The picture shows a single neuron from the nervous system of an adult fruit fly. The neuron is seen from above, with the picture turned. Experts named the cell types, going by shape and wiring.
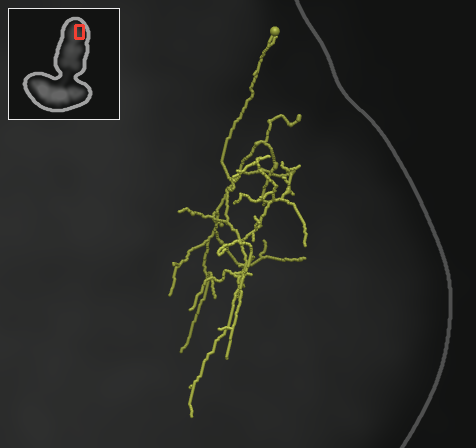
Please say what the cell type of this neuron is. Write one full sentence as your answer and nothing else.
The cell type name IN01B094 applies to this neuron.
